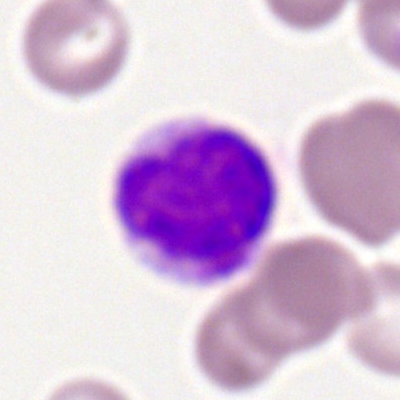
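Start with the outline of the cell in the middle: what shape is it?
Round, with a smooth edge.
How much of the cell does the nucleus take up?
Most of it, leaving only a narrow rim of cytoplasm.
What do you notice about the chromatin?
It is dense and dark purple, and no distinct granules can be seen in the cytoplasm.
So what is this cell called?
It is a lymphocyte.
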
